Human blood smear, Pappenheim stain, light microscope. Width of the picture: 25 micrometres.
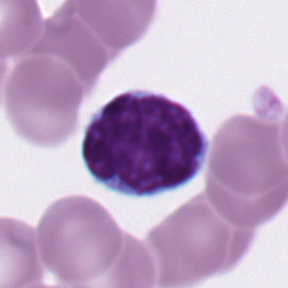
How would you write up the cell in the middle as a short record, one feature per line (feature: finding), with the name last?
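Size: about 11 by 9 micrometres.
Nucleus: round, about 10 by 9 micrometres, taking up almost the whole cell.
Nuclear area: about 90% of the cell.
Chromatin: dark purple, coarsely clumped.
Cytoplasm: thin pale blue rim, widest along the lower edge.
Identity: typical lymphocyte.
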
